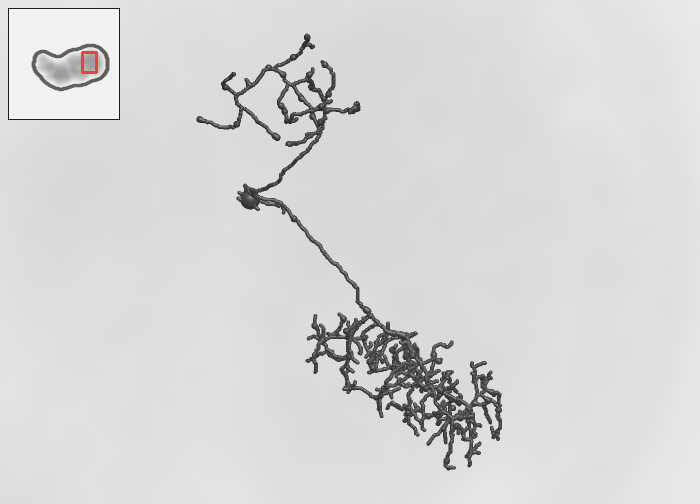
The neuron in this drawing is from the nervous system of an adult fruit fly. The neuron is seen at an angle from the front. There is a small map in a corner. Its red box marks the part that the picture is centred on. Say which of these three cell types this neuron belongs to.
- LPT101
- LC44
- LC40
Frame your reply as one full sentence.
Under cell type classification, the neuron is LC40.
